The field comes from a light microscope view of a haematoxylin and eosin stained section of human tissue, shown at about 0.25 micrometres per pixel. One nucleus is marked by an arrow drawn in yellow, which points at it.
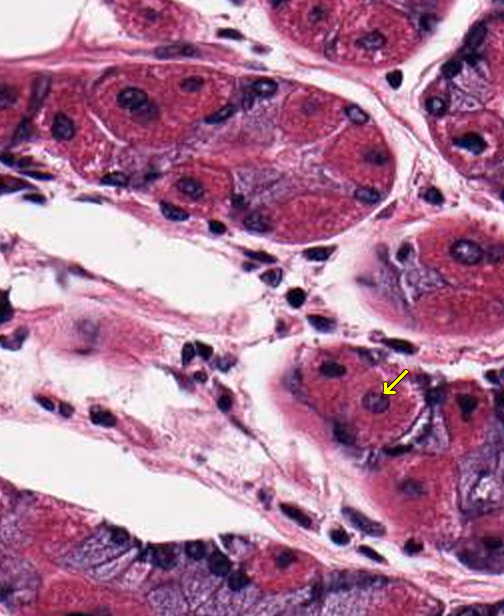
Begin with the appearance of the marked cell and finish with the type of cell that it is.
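The nucleus is round and sits near the middle of the cell. The nucleus is paler than the small, dense, elongated nuclei in the surrounding stroma, with a darker rim and a lighter interior. The cell lies among similar large pink cells in a rounded group, close to the edge that borders a pale, loose space with thin fibres. The marked nucleus belongs to a parietal cell.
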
